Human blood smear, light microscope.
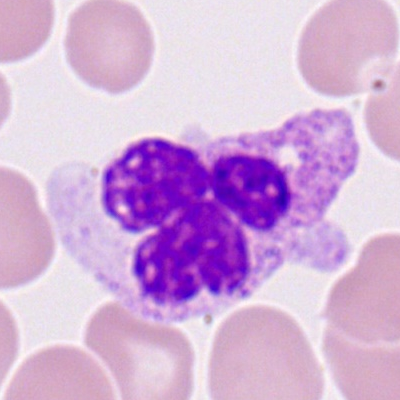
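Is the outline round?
No, irregular.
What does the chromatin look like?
Dark purple and clumped, with small pale gaps.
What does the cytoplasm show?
Scattered fine pinkish-purple granules; pale blunt extensions project left and lower right.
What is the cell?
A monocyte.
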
